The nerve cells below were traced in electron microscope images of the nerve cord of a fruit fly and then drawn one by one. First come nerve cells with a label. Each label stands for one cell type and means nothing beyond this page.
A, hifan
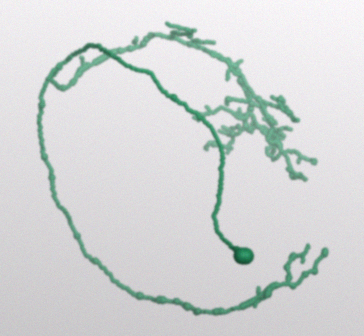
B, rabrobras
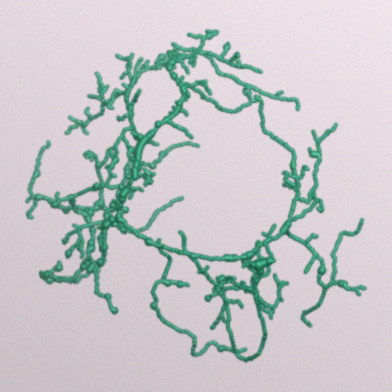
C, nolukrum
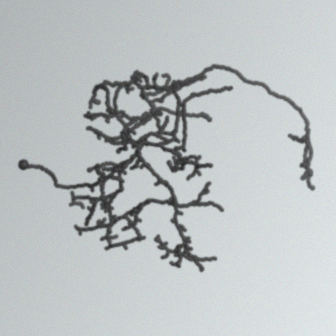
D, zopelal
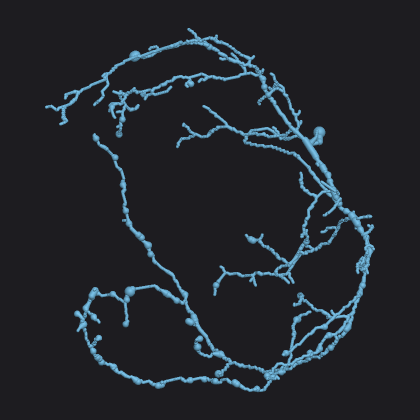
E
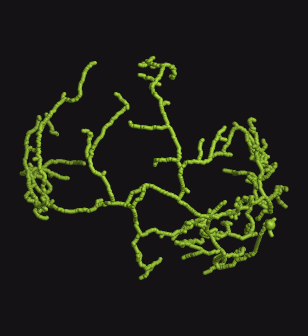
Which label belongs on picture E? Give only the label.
rabrobras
